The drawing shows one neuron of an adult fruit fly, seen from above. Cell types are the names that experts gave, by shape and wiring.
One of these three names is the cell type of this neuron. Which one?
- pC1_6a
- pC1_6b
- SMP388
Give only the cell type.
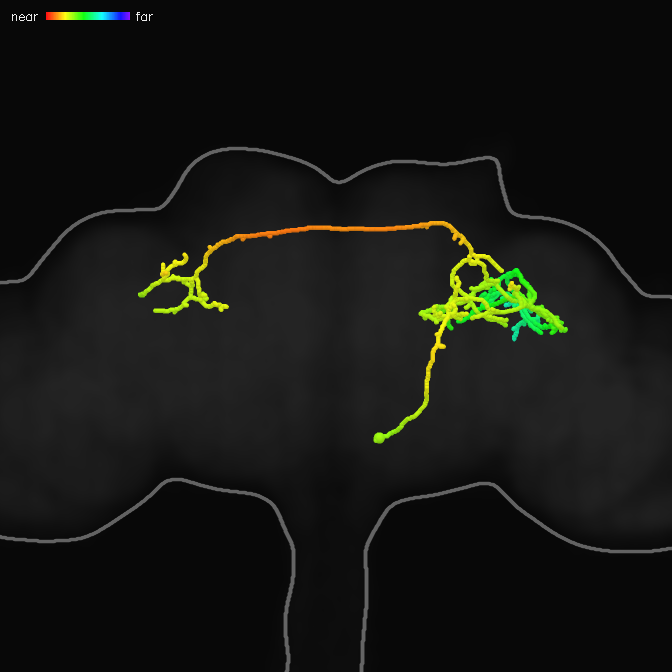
pC1_6b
